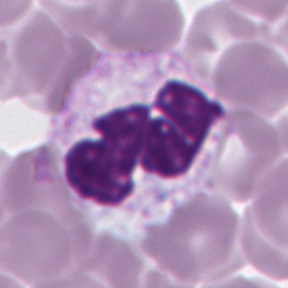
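Segmented neutrophil at the centre of a stained peripheral blood smear. Of its two nuclear lobes, the left lies lower than the right, so the pair runs diagonally up to the right. Chromatin in both lobes is dense and dark purple throughout, and neither lobe shows a nucleolus. The cell outline is roughly round, its edge slightly irregular.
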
